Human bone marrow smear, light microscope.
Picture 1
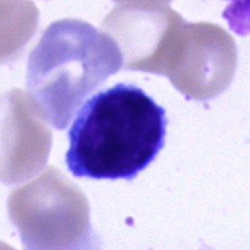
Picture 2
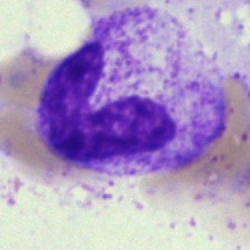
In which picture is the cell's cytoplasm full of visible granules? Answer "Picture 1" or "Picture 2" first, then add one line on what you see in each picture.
Picture 2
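Picture 1: No granules are visible in the cell.
Picture 2: Numerous purple granules are scattered throughout the cytoplasm.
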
